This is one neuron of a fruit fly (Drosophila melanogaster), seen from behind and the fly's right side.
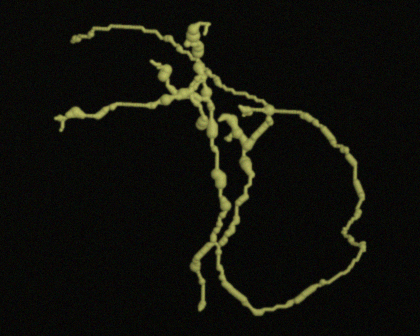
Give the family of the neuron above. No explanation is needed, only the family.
class hygrosensory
